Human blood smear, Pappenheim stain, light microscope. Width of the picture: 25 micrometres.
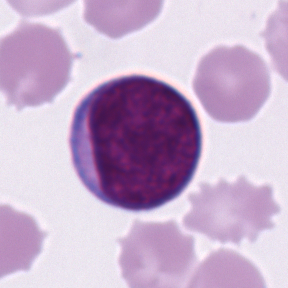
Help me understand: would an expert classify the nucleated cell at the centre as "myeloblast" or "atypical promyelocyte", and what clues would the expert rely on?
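Looking at this one, I'd say myeloblast.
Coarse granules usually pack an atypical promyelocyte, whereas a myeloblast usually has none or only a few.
Here the cytoplasm is a narrow pale blue crescent on the left side of the cell. The outline is smooth and round, about 12 micrometres across, and the round nucleus, without any indentation, fills about 80% of the cell's area.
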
